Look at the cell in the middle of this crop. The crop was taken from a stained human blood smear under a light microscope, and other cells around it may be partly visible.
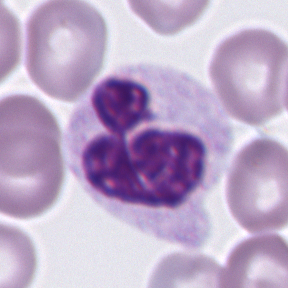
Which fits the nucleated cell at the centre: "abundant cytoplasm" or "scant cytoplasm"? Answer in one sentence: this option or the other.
This cell holds plenty of cytoplasm around the nucleus.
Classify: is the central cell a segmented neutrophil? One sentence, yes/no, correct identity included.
Yes, the cell in the middle has the identity of a segmented neutrophil.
